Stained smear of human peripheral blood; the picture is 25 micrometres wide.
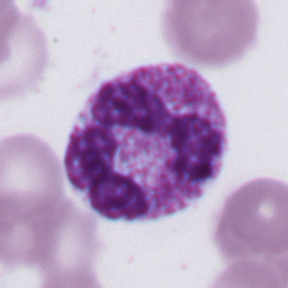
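Segmented neutrophil, measuring about 15 by 13 micrometres. Nucleus split into several separate lobes set around the cell's rim, encircling a central area of cytoplasm. Chromatin dark purple, coarsely clumped. Cytoplasm filled with fine pink-violet granules.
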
